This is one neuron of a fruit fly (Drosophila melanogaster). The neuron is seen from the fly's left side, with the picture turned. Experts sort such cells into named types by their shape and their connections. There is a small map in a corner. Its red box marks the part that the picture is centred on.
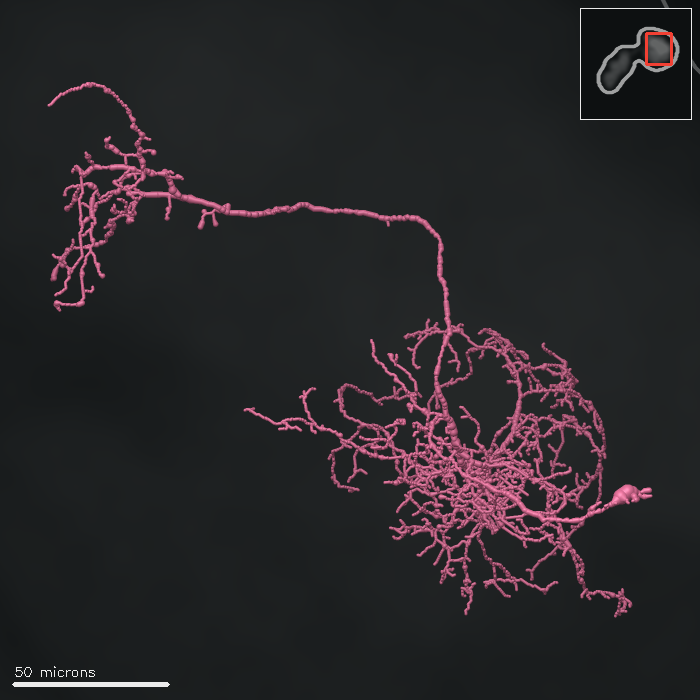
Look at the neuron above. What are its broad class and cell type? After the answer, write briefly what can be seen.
It is a central-brain intrinsic neuron. It is of cell type CL211. By the scale bar it is about 200 microns wide in this view. More than a hundred branch ends can be seen.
